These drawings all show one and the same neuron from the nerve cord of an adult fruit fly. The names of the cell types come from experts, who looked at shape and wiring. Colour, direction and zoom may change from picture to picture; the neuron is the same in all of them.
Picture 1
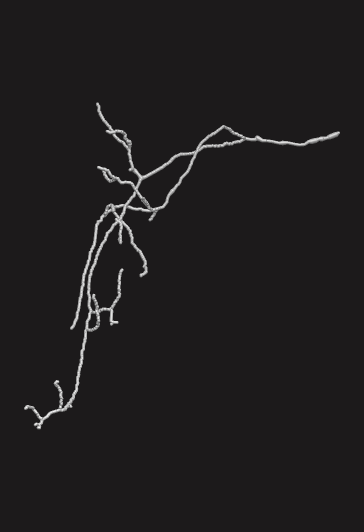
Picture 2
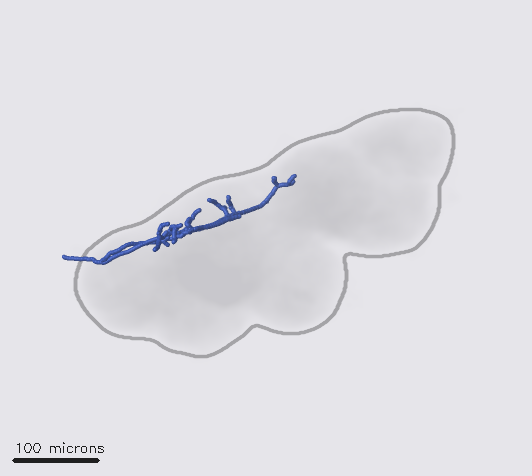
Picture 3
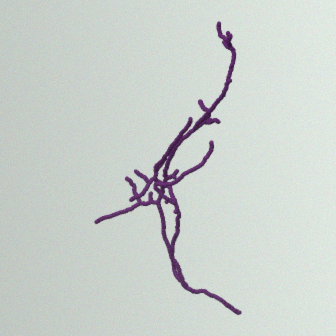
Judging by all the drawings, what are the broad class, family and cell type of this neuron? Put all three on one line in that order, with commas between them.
sensory neuron entering the nerve cord, class mechanosensory proprioceptive, SNpp11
